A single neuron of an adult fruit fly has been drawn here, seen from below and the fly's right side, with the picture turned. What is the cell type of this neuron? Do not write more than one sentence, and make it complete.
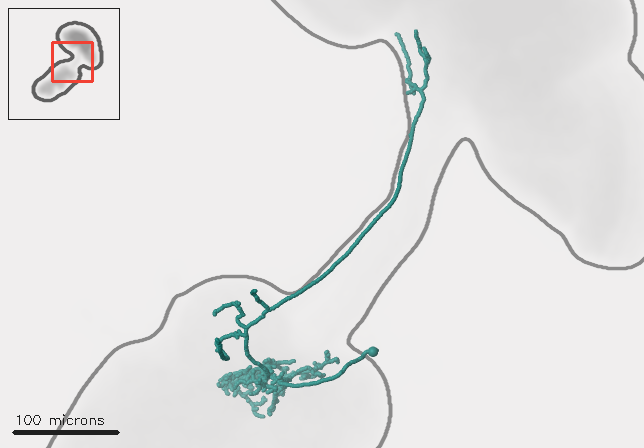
The cell type given to this neuron is AN07B042.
